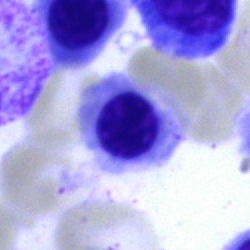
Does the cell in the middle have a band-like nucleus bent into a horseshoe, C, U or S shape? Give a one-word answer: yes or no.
No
